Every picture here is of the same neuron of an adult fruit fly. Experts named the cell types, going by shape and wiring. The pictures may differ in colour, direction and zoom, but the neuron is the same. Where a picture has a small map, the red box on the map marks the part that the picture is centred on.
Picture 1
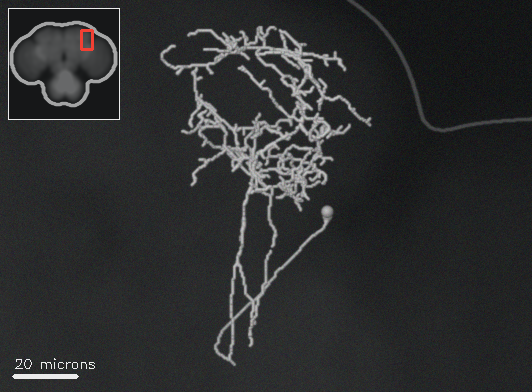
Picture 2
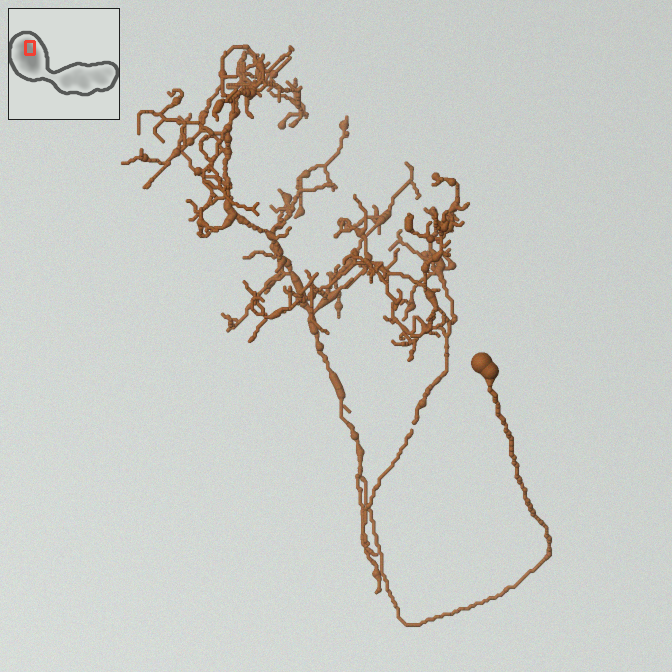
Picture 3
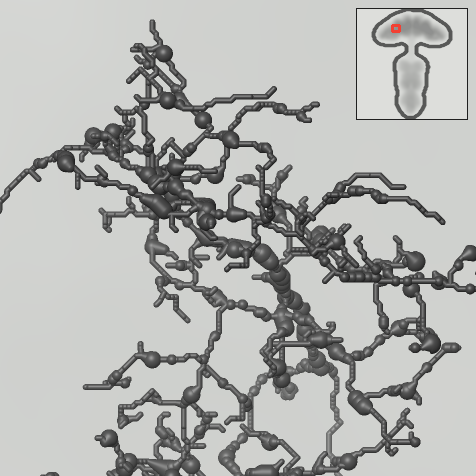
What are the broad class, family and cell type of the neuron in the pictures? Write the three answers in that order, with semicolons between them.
central-brain intrinsic neuron; hemilineage VPNp&v1_posterior; LHPV2b5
